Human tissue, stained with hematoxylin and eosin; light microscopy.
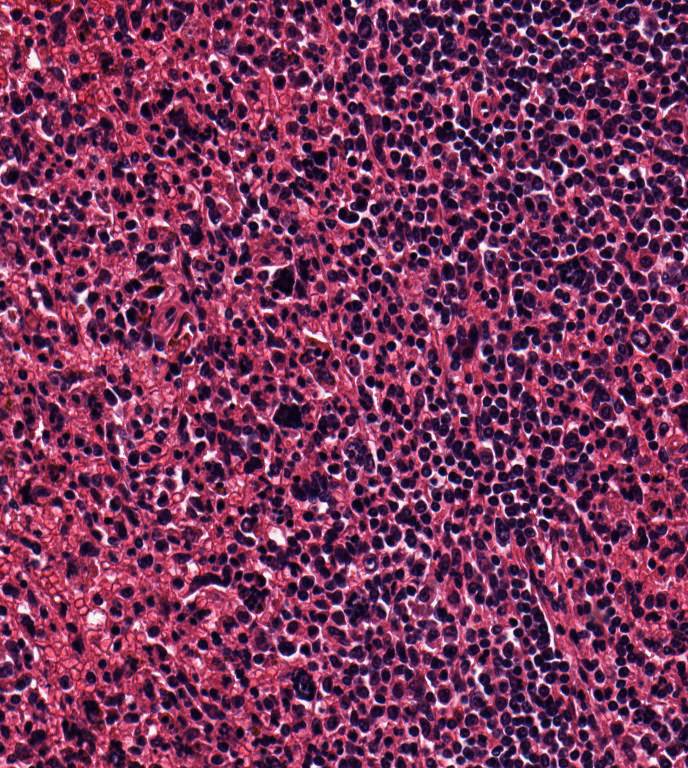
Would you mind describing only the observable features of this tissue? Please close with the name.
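There's no epithelium here, and no glands or other organised units; the whole field is one solid sheet of cells. Look at the right half and it's more densely packed with dark nuclei, while the left half looks pinker. Most of the cells on the right are small lymphocytes: round dark nuclei, scant cytoplasm. Not a fat cell anywhere. This is spleen.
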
